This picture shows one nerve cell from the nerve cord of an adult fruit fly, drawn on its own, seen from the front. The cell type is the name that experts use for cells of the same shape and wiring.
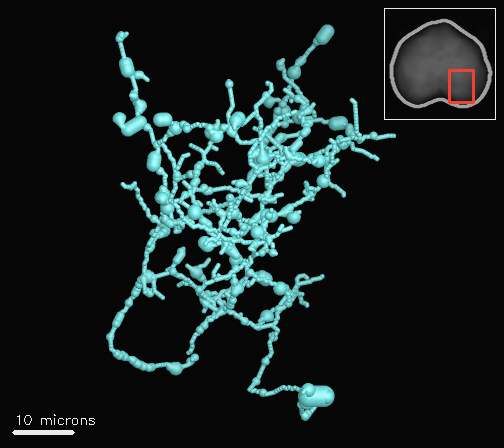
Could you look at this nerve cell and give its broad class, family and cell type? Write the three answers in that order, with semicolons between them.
nerve-cord intrinsic neuron; hemilineage 01B; IN01B041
